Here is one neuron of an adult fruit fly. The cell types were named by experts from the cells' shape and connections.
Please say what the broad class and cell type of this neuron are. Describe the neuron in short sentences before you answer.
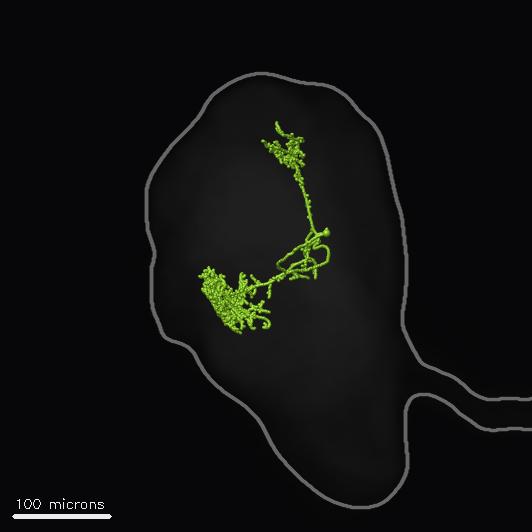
Its cell body lies in the middle of the picture. From top to bottom in the picture it spans about 200 microns. This is a central-brain intrinsic neuron. The cell type is LAL183.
